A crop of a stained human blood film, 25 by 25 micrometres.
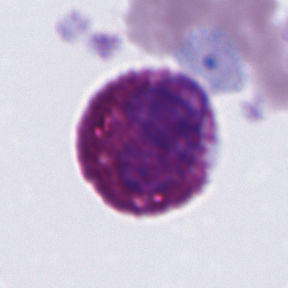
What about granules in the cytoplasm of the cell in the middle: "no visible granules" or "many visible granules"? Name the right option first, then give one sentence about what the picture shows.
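Many visible granules. Coarse dark purple granules fill the cell.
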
